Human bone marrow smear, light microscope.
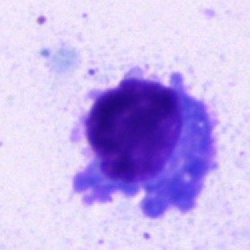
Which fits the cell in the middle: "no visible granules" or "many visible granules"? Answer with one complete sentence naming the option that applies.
The cell shows no granules in its cytoplasm.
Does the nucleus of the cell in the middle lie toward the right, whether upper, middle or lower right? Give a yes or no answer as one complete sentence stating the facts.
No, to the right of its nucleus lies most of the cytoplasm.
